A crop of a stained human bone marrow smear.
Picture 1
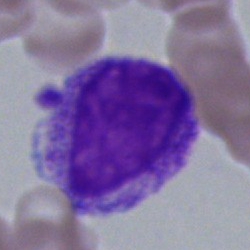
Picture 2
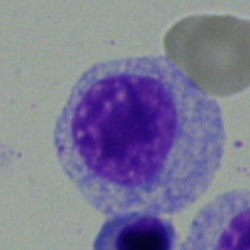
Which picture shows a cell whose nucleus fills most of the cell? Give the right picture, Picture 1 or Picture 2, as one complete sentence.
The cell in picture 1 has only a narrow rim of cytoplasm.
